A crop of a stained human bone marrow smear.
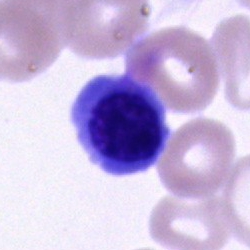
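Erythroblast, stained human bone marrow smear. Outline roughly round, edge slightly uneven and bumpy. Nucleus off-centre toward the right, more cytoplasm on the left. Chromatin dense, dark purple, coarse and clumped. Cytoplasm deep blue.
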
